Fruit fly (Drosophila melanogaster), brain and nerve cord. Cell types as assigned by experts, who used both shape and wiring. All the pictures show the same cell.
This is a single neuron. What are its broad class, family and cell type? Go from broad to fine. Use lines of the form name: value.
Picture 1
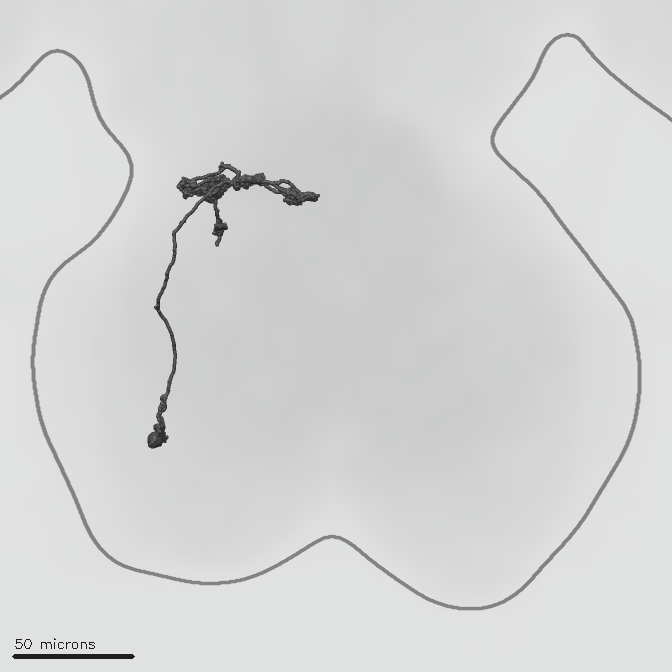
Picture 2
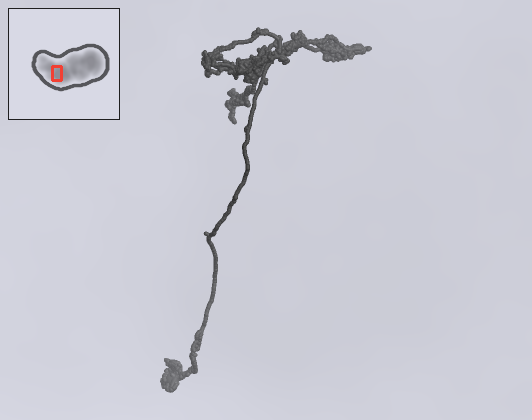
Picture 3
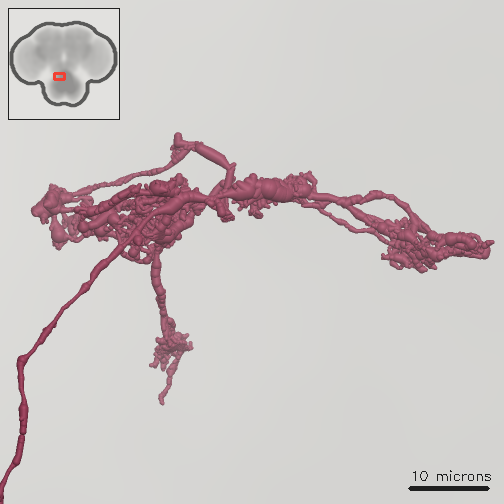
broad class: nerve-cord intrinsic neuron
family: hemilineage 03B
cell type: IN03B045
